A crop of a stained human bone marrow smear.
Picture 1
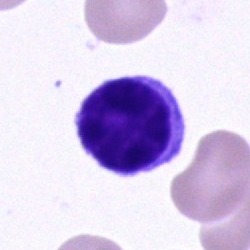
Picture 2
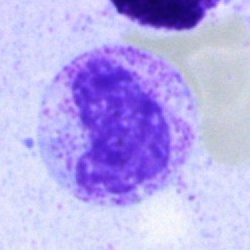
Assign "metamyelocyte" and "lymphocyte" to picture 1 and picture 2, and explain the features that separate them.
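Picture 1: lymphocyte. Picture 2: metamyelocyte. Nucleus: fills most of cell 1; kidney-shaped in cell 2, indentation facing left.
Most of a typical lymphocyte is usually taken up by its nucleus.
Chromatin: dark purple and coarsely clumped, with paler patches between clumps, in 1; deep purple and mottled with small paler spots in 2.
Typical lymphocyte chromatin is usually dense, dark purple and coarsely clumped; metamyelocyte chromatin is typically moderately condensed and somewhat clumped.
Cytoplasm: thin rim, widest on the right, no granules, in 1; moderate pale bluish-grey rim around the nucleus, no vacuoles, in 2.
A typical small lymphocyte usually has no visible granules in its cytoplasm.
Outline: round in 1; round and smooth in 2. Surroundings: cell 1 touches none of the red cells; in 2, a dark purple nucleus of another cell is cut off by the top edge.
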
